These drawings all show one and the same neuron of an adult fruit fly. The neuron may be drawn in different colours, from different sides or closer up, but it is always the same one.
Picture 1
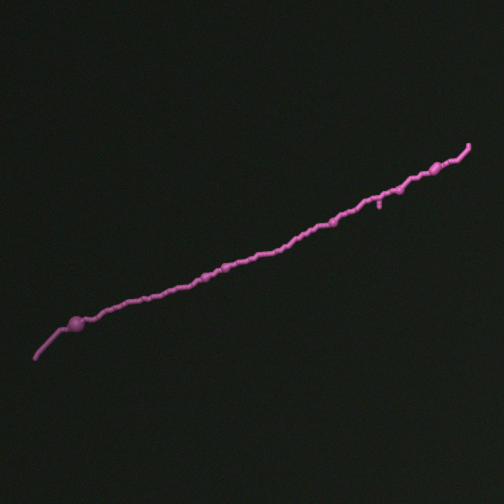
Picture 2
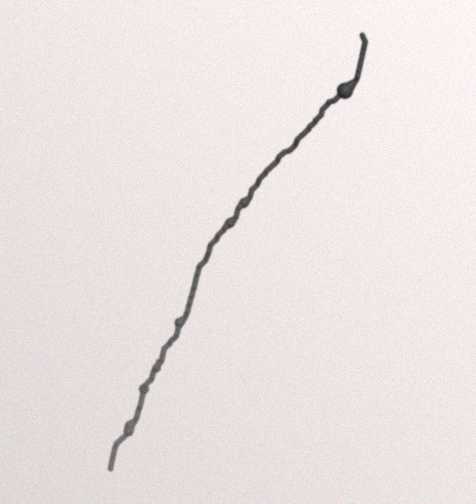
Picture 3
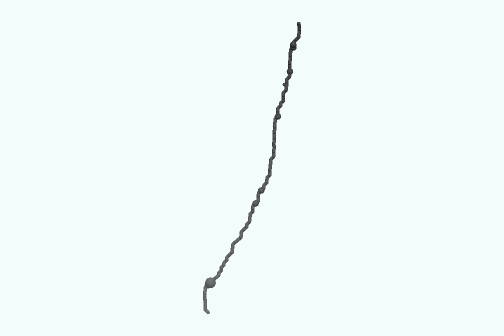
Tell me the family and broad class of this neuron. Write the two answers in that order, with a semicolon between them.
class mechanosensory; sensory neuron entering the brain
